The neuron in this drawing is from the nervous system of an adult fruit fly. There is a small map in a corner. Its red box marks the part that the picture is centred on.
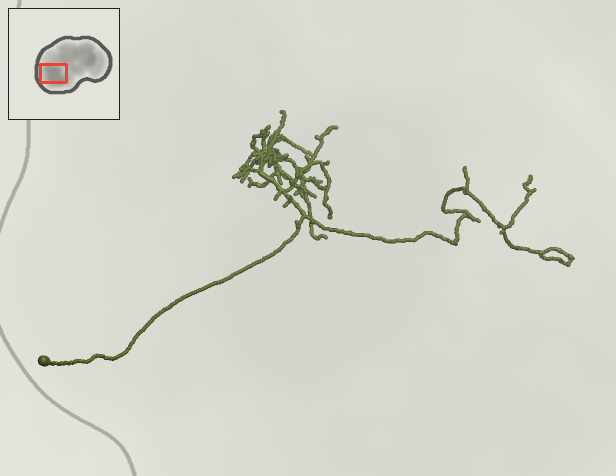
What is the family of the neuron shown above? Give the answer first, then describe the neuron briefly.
The family is hemilineage 07B. It is a nerve-cord intrinsic neuron. The cell body is at the lower left of the picture. As drawn here it is wider than it is tall.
